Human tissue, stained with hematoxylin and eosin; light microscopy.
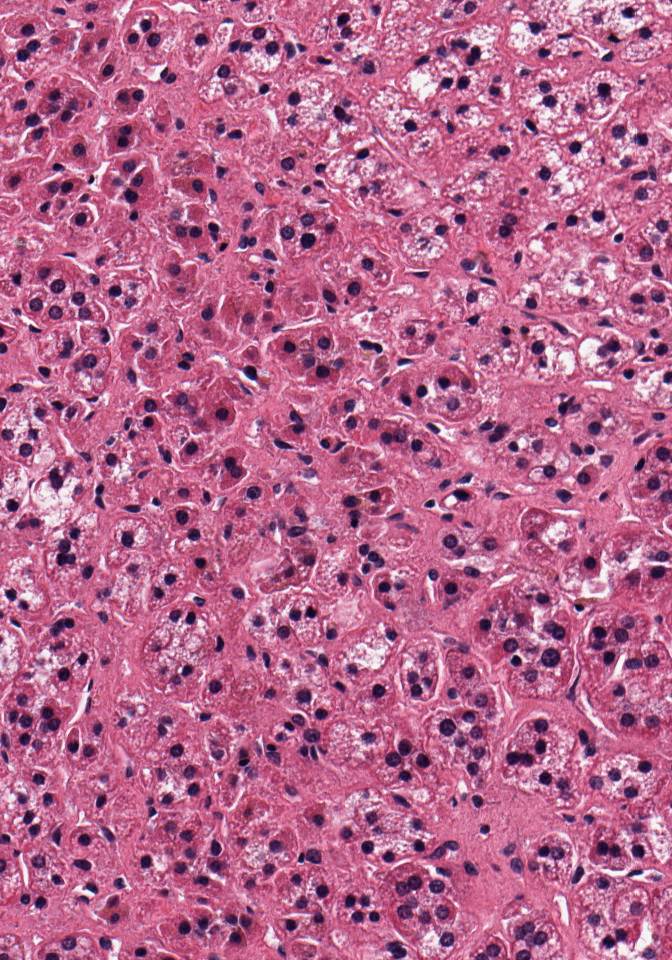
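Adrenal gland, haematoxylin and eosin. Many cells with pale, finely vacuolated, foamy cytoplasm, most evident upper right; others with solid pink granular cytoplasm lacking vacuoles, mainly upper left and centre. Nest-cell nuclei round, central. Narrow slit-like empty spaces along septa at nest edges.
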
